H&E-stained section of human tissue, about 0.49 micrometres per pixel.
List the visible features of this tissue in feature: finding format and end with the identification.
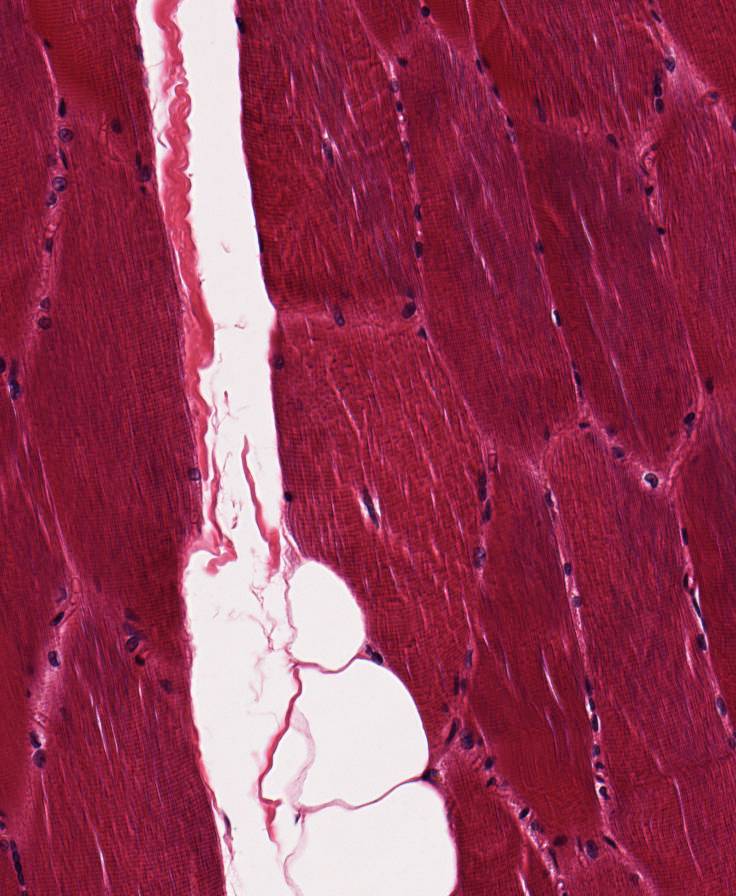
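Striations: fine, running across each fibre's width
Nuclei: small, dark, flattened-oval, out at the fibre edges, not central
Cytoplasm: deep red with eosin
Endomysium: only thin, pale strands between neighbouring fibres
Name: skeletal muscle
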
